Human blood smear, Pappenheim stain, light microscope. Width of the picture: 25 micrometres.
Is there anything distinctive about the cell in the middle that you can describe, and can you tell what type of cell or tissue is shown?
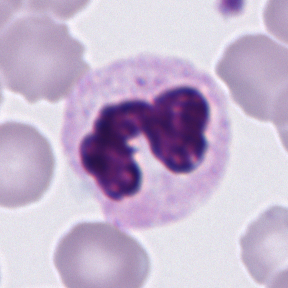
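A smooth edge bounds the round cell outline. Two broad lobes, joined by a thick strand, make up the nucleus, whose bend opens toward the bottom of the cell. Its chromatin is dark purple and coarsely clumped. The cell described is a segmented neutrophil.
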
